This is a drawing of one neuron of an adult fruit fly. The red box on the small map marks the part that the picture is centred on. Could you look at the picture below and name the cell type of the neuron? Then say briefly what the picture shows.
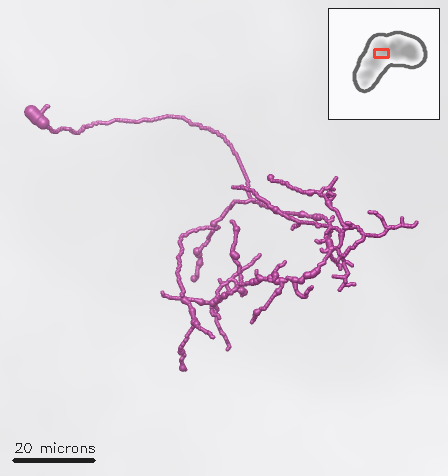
The cell type is IN14A069. It is a nerve-cord intrinsic neuron. The cell body is at the upper left of the picture. From left to right in the picture it spans about 100 microns. Dozens of branch ends can be seen.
